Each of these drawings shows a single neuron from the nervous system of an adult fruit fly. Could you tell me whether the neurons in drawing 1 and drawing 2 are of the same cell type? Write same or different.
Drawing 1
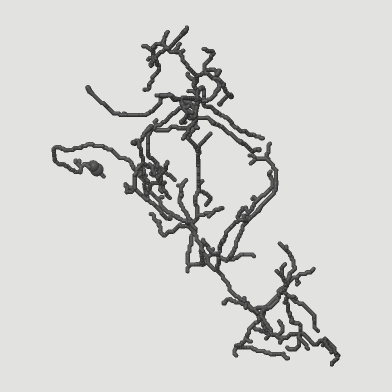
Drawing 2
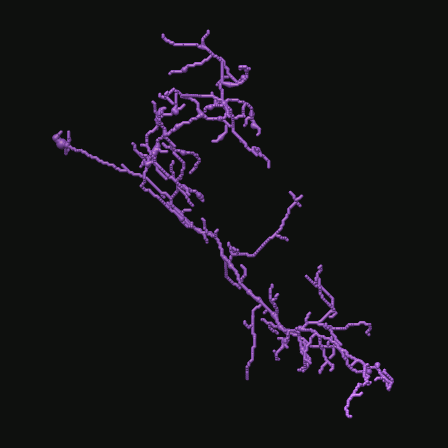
same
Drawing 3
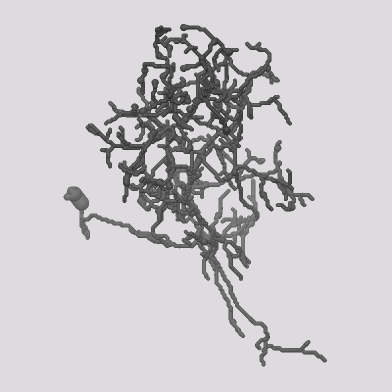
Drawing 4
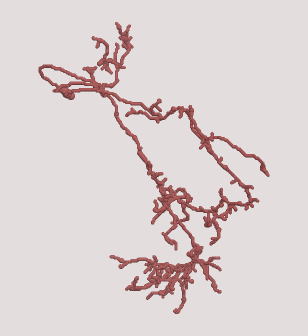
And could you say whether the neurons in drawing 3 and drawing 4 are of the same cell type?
different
